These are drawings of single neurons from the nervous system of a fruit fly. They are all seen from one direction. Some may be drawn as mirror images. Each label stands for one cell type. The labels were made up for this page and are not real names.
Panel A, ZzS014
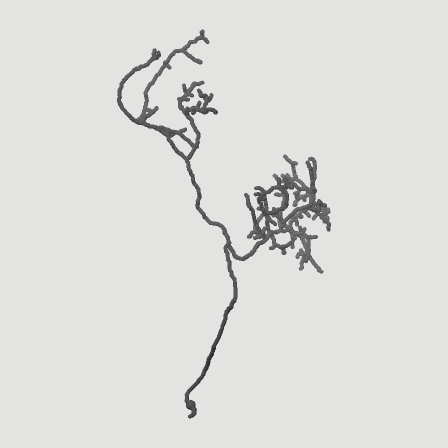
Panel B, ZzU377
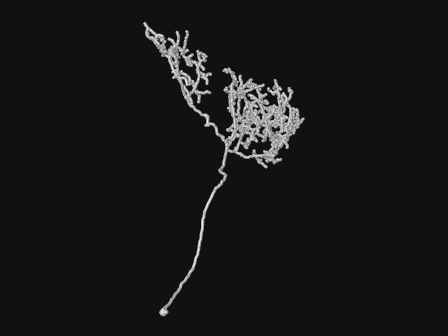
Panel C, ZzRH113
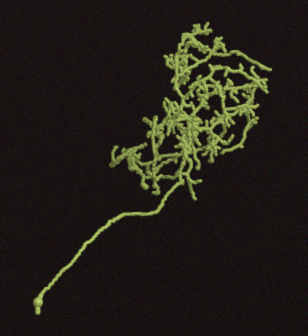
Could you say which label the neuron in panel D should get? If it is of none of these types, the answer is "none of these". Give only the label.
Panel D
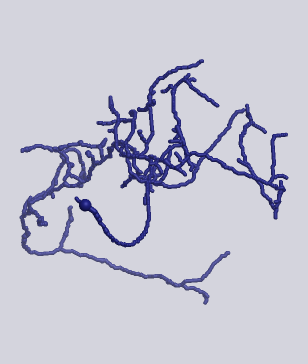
none of these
